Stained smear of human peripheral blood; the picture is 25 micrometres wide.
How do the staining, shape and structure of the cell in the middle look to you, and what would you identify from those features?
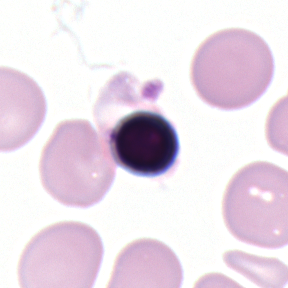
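Dense chromatin, almost uniformly dark purple, makes up the nucleus, in which no nucleoli are visible. A pale, faintly pink area adjoins the nucleus on its upper left, and a small purple granular clump lies just above it. This cell is a normoblast.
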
